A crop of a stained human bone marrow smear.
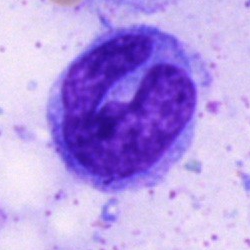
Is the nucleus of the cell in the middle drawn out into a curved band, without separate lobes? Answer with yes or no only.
Yes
